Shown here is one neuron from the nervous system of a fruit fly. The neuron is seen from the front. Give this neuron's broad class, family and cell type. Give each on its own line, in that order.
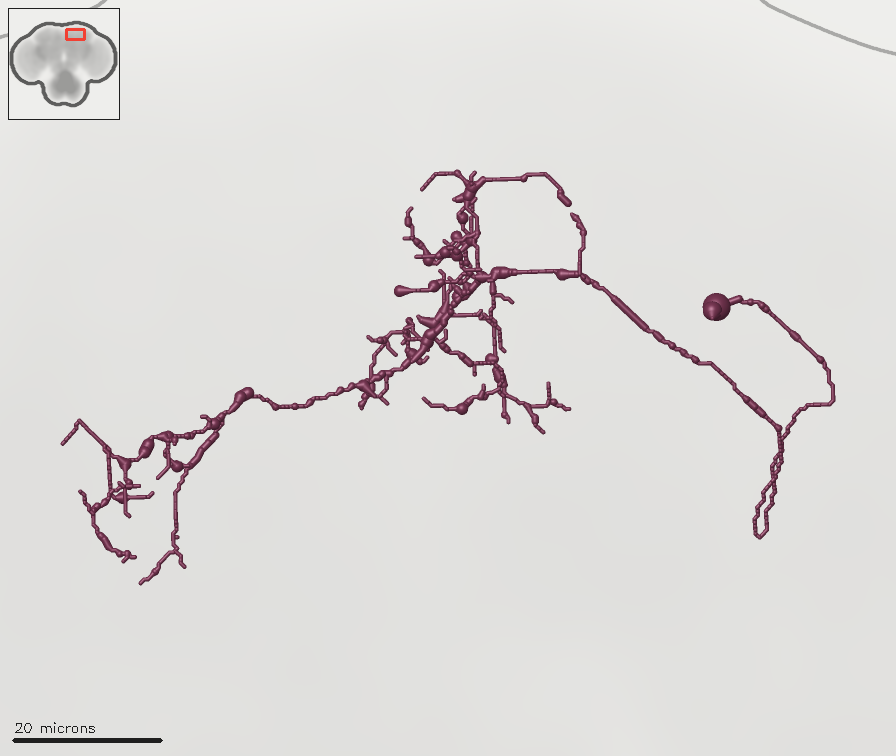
central-brain intrinsic neuron
hemilineage VLPd&p1_dorsal
CB4197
